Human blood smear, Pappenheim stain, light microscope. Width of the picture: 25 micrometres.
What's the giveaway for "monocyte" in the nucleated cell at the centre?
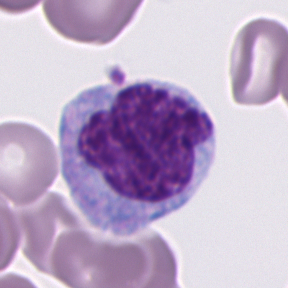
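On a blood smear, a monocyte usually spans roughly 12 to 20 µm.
At about 14 micrometres across, this cell falls within that range. Its nucleus, about 11 micrometres across and filling about 60% of the cell's area, has an irregular, lumpy outline with shallow notches along its upper right side.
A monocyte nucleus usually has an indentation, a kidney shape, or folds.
The shallow notches here agree with that.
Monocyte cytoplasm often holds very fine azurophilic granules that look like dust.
The cytoplasm here has only a fine, faint speckling with no coarse granules, which fits. The nucleus sits off-centre, toward the upper right, and its chromatin is dark purple and clumped, with paler streaks between the clumps. These features go with a monocyte.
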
